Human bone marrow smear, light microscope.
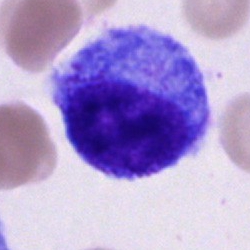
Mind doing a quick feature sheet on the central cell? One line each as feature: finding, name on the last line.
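Position: nucleus low in the cell, most cytoplasm above it
Nucleus: one unlobed mass
Cytoplasm: bluish-purple, paler than the nucleus
Granules: fine, purplish-red, scattered through the cytoplasm
Name: promyelocyte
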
